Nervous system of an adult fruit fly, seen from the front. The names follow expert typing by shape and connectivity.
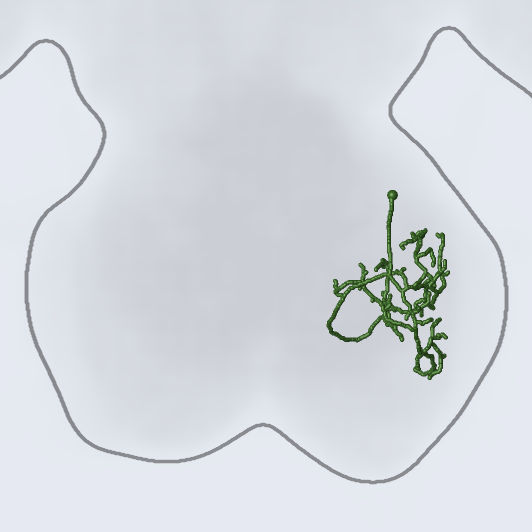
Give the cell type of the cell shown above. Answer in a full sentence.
The cell type is IN09A071.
